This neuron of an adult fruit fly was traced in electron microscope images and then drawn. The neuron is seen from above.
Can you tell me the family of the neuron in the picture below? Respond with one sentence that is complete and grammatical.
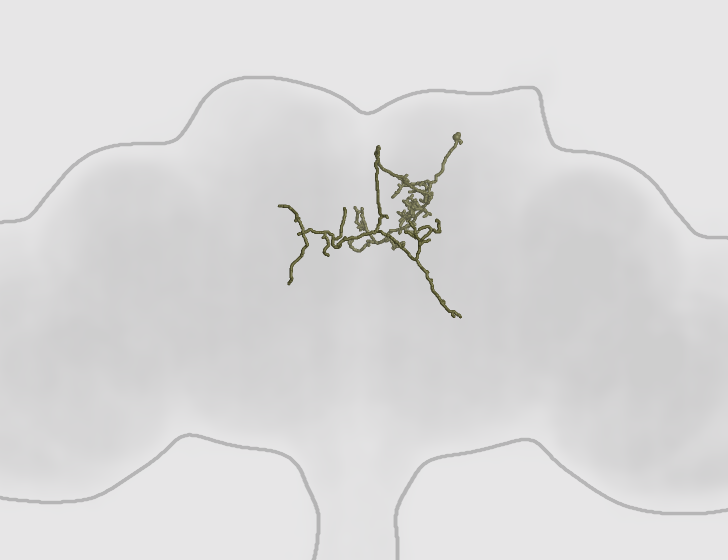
In family hemilineage FLAa2, this neuron is included.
